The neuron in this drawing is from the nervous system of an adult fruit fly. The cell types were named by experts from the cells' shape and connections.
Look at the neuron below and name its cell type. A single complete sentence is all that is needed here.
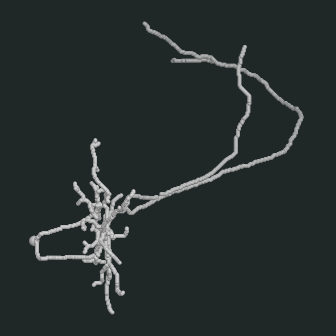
This neuron is an instance of the cell type aMe5.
